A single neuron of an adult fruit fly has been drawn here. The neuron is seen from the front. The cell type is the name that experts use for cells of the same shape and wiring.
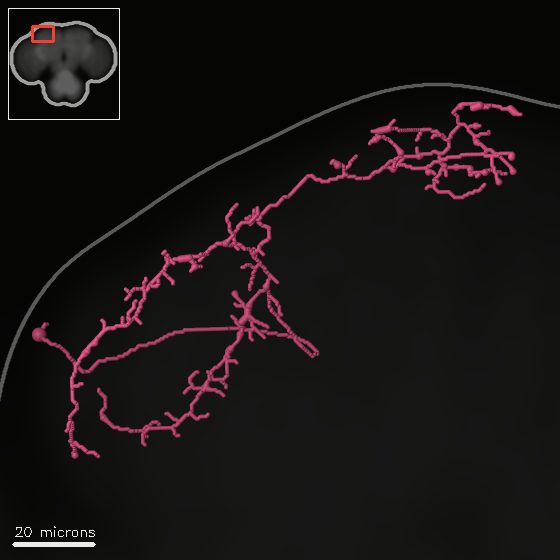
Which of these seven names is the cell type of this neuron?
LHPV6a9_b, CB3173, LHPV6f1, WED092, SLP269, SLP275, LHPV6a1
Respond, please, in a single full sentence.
This neuron is classified under the cell type LHPV6a9_b.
